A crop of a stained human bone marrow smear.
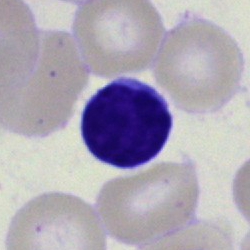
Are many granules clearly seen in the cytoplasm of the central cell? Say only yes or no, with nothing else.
No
